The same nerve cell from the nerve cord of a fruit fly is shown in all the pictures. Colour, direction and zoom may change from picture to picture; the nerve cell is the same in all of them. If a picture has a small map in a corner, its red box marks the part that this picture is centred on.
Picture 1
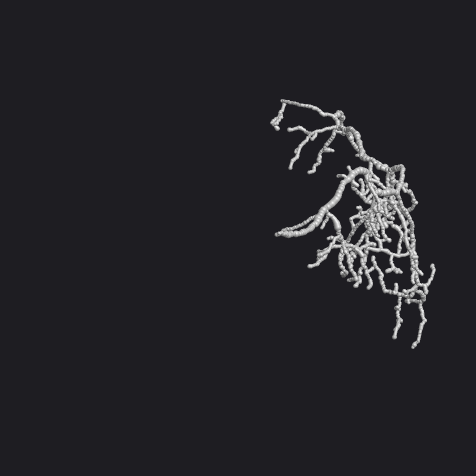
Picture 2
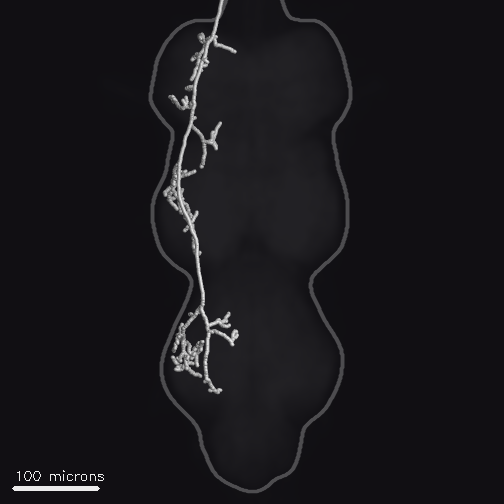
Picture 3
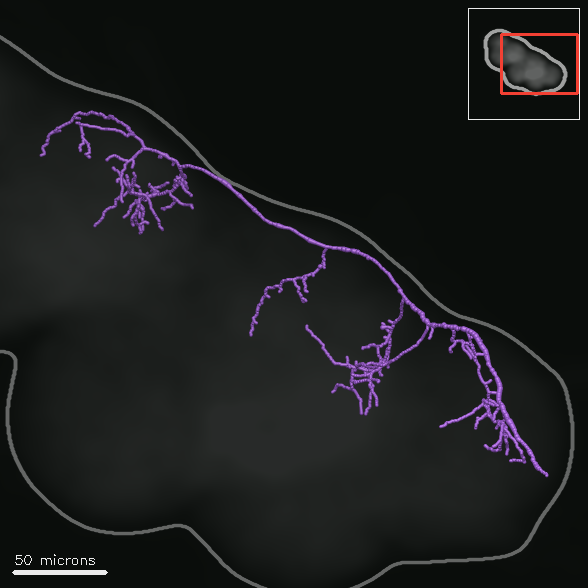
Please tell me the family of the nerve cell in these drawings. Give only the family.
DNge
